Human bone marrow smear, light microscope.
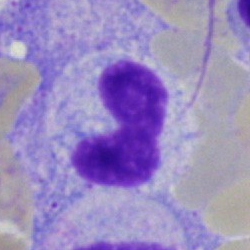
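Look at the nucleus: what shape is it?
It is deeply indented on one side, so it looks bent, rather like a kidney.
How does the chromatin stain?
Dense and dark purple throughout, and no nucleoli can be seen.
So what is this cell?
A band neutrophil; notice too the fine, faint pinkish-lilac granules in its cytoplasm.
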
